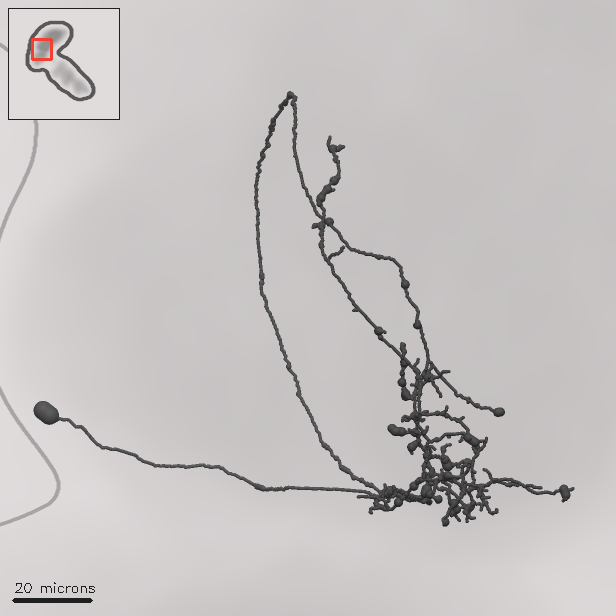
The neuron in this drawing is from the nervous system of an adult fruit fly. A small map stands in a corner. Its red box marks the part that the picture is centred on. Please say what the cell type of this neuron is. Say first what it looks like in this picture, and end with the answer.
It lies in the brain. From left to right in the picture it spans about 140 microns. The picture shows dozens of branch ends. This is a central-brain intrinsic neuron. It is of cell type WED039.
